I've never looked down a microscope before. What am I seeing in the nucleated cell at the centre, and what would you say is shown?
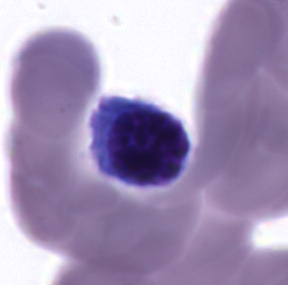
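What strikes me first is how much of the cell the nucleus takes up, leaving only a scant rim of cytoplasm. Its chromatin looks dense and dark purple. Most of the cytoplasm I can see sits as a crescent on the left side of the nucleus, and the cell's left edge seems slightly ragged. This, then, is a plasma cell.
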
